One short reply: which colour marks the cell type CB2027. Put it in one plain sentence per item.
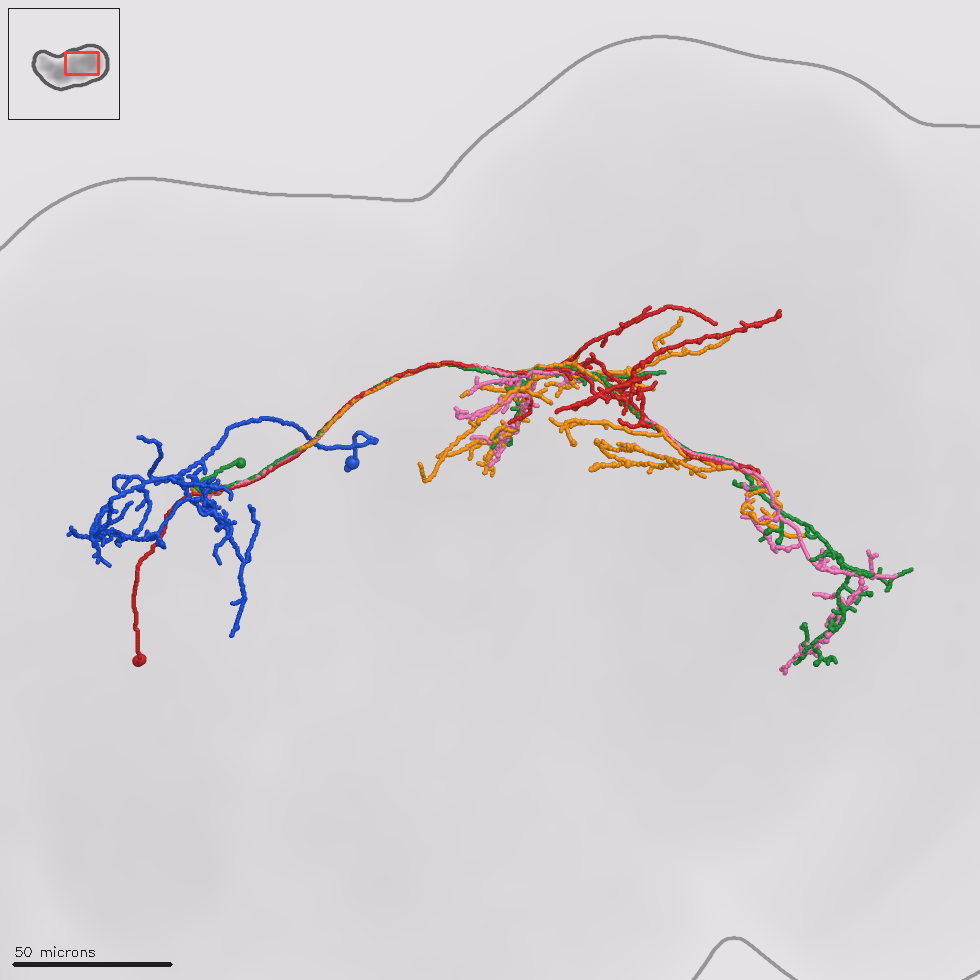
The colour is blue.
